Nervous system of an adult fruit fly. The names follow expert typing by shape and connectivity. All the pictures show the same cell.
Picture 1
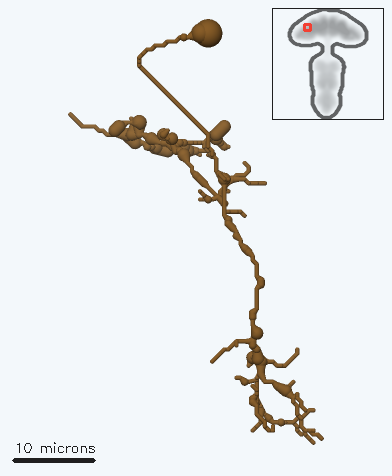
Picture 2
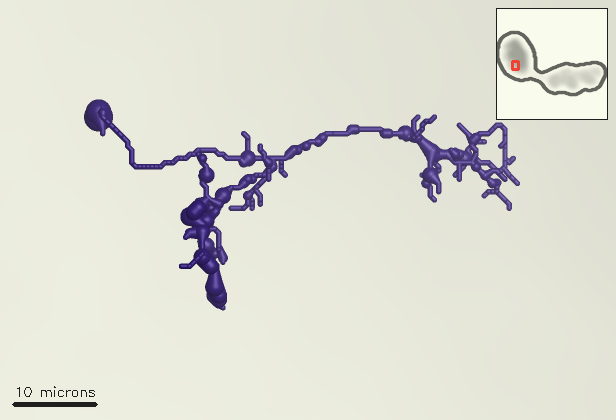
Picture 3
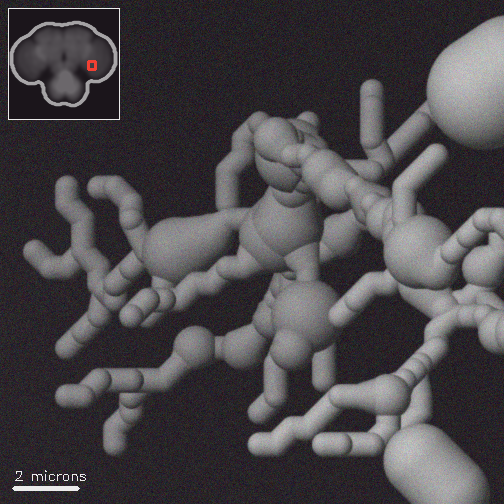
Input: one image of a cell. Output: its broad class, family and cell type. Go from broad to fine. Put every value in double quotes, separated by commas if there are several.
"optic-lobe intrinsic neuron", "Mi", "Mi13"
